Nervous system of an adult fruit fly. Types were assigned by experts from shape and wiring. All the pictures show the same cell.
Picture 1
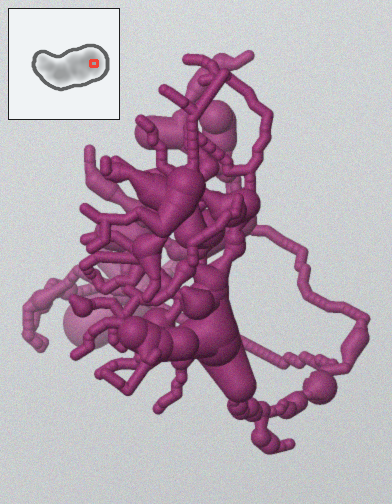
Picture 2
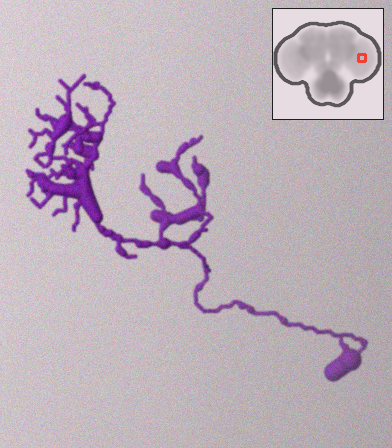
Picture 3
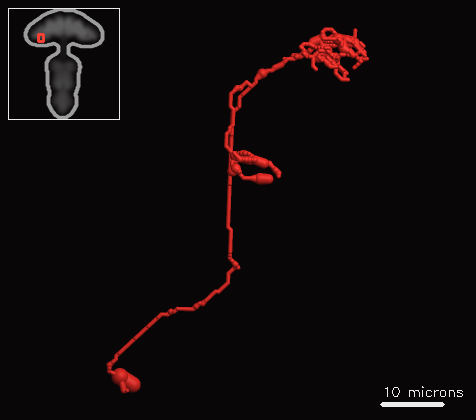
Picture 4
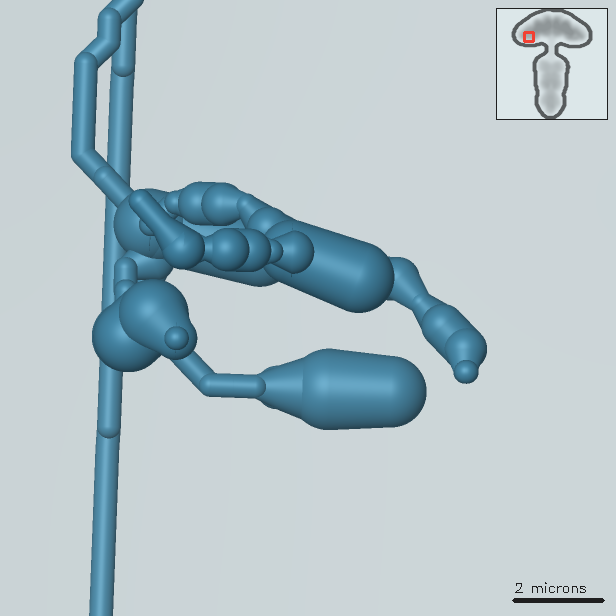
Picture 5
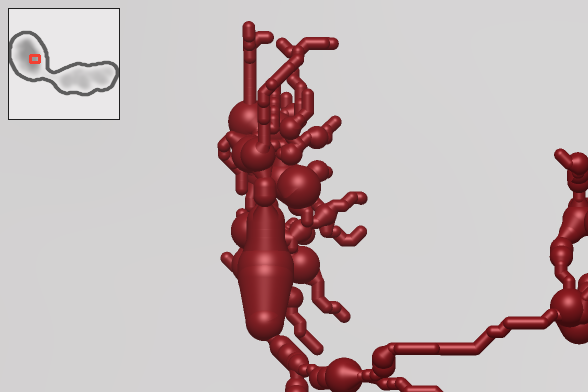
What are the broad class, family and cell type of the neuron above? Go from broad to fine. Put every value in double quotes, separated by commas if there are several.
"optic-lobe intrinsic neuron", "T", "T5b"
